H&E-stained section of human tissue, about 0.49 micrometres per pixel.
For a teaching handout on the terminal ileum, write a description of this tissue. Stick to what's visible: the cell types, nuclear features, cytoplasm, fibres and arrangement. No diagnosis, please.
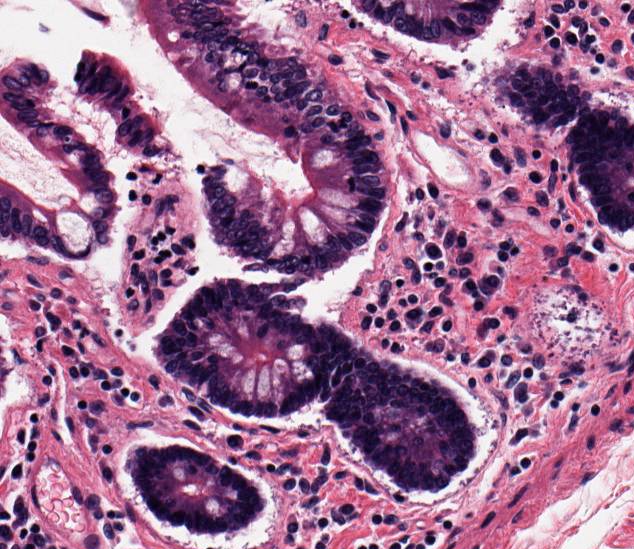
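First: round and oblique gland cross-sections, separated by cellular stroma. Second: tall columnar lining, dark nuclei crowded outward in each gland. Third: goblet cells, pale clear mucin vacuoles toward the lumen, in central glands. Fourth: right-side stroma packed densely with small round cells, dark round nuclei.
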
